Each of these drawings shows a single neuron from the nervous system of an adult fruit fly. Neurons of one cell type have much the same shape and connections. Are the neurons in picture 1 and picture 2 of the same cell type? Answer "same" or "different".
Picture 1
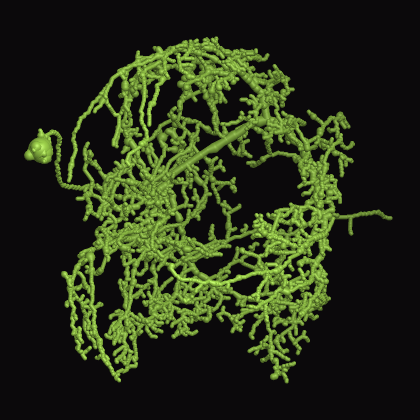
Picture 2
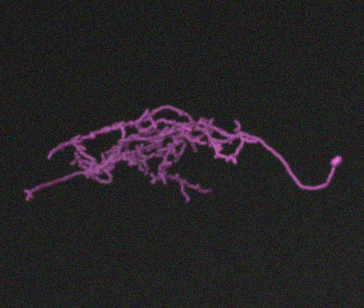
different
